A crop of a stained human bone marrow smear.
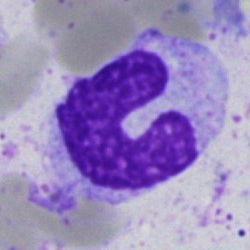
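Monocyte, stained human bone marrow smear. Nucleus bent into a C shape, deep notch opening to the right. Chromatin dark purple, coarsely clumped, paler spots between clumps. Cytoplasm pale lilac-grey, a moderate rim around the nucleus. Fine, sparse pink-violet granules scattered through the cytoplasm.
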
